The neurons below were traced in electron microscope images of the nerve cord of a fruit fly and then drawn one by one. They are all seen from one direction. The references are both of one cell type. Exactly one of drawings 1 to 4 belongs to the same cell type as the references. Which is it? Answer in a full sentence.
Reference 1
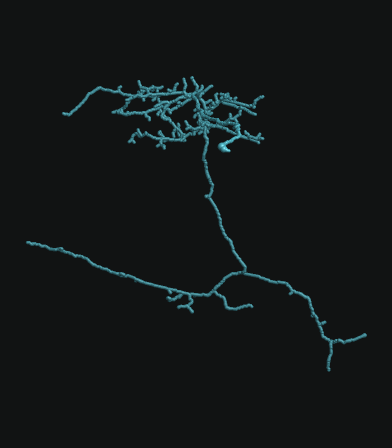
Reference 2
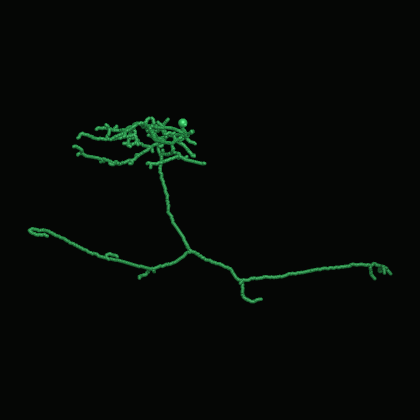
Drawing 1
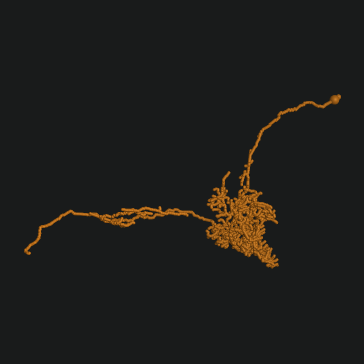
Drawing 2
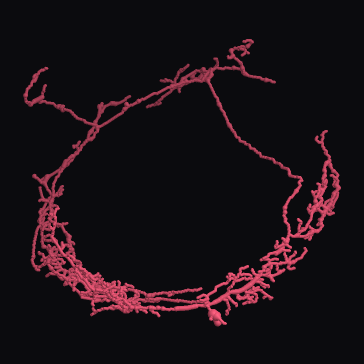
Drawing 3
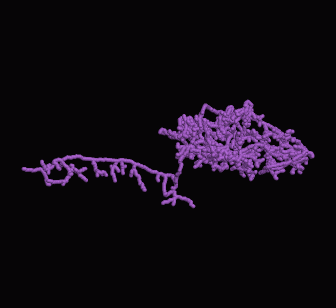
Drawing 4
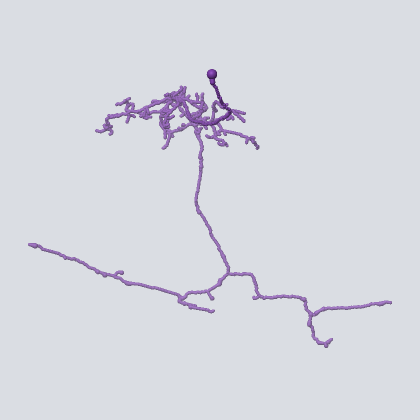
Drawing 4 is of the same cell type.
